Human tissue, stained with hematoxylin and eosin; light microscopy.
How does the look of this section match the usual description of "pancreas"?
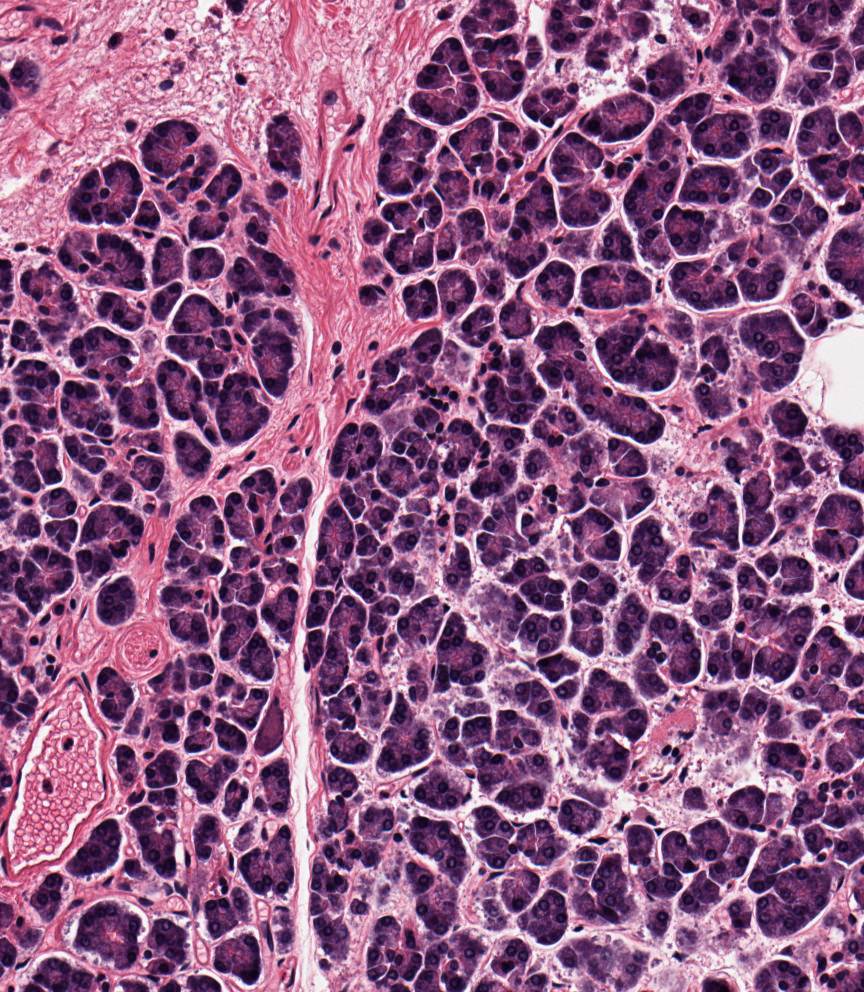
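This section is pancreas. Look first at how most of the field is filled with small rounded acini, closely packed and separated by narrow clefts.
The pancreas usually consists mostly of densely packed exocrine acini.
That crowding fits the name. Now follow one acinus inward: its acinar cells have round nuclei toward the outer, basal edge and dark purple basal cytoplasm, giving way to a paler pink granular zone toward the centre.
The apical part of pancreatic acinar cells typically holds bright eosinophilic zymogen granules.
That granular pink zone goes with it. A band of pink fibrous connective tissue runs vertically from top centre down through the left half of the field.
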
